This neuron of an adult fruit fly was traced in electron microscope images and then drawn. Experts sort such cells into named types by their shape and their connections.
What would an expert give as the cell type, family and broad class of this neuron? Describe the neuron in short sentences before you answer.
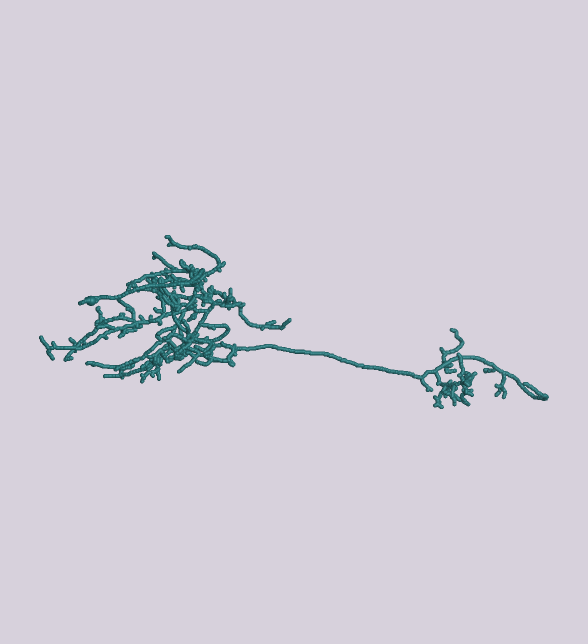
The cell body is on the left of the picture. Dozens of branch ends can be seen. The cell type is IN05B038. Its family is hemilineage 05B. This is a nerve-cord intrinsic neuron.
